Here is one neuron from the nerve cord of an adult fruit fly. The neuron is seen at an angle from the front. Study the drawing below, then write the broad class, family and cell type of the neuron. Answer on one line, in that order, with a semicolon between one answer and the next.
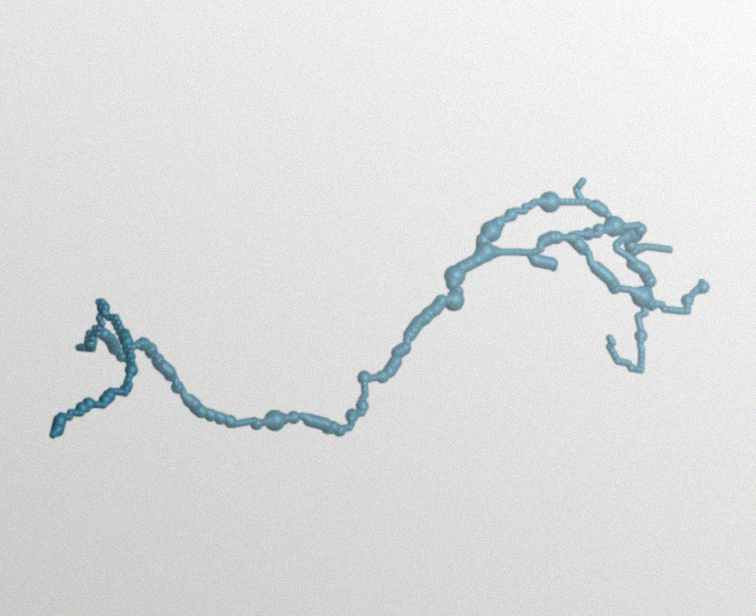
sensory neuron entering the nerve cord; class gustatory; WG1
